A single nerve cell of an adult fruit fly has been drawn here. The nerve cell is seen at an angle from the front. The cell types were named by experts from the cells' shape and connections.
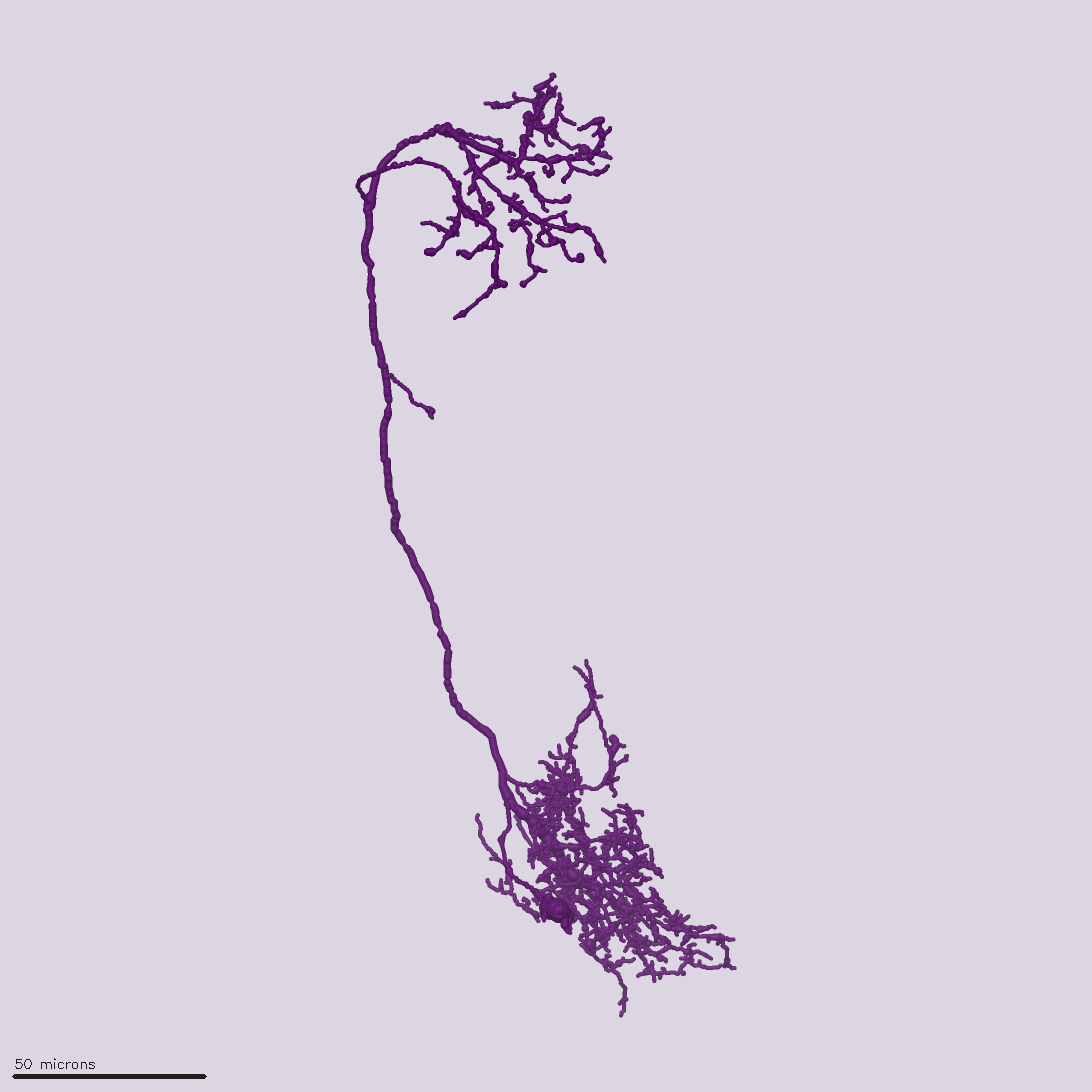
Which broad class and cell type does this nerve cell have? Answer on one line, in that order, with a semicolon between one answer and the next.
central-brain intrinsic neuron; GNG289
